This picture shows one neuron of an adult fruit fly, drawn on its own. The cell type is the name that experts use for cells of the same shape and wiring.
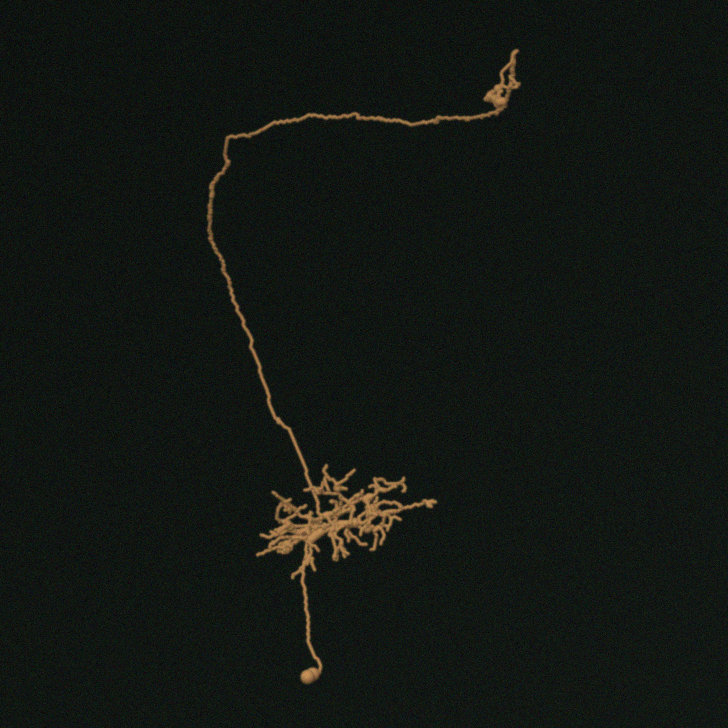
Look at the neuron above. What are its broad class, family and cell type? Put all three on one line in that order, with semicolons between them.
visual projection neuron; MeTu; MeTu3c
